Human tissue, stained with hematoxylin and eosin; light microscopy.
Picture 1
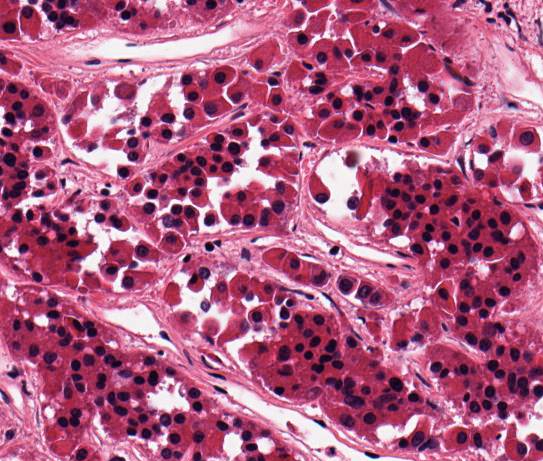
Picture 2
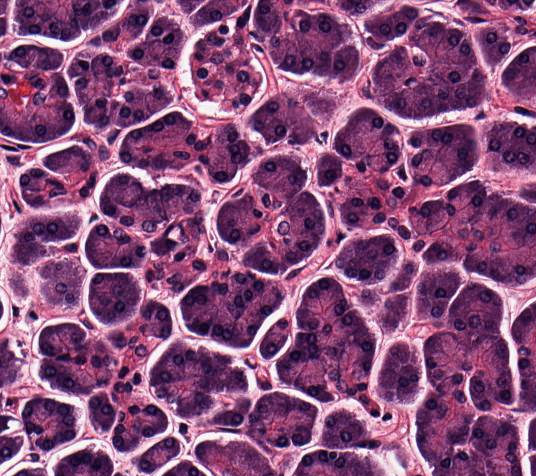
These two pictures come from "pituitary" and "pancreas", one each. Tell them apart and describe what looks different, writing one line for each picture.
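Picture 1: pituitary. The nest cells do not form gland lumens anywhere in the field.
Picture 2: pancreas. The whole field is filled with closely packed rounded and lobulated acini separated by thin partitions.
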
